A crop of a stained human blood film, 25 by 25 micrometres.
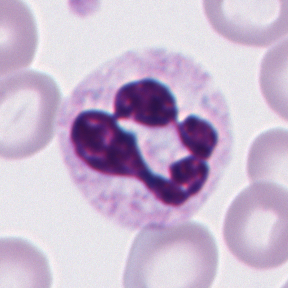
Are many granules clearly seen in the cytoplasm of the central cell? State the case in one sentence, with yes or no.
Yes, in the cytoplasm of this cell, many granules are visible.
